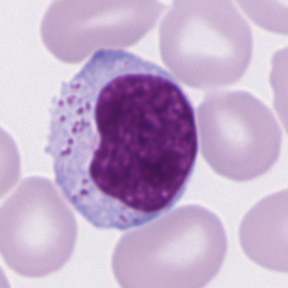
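Large granular lymphocyte. A notch on the left gives the nucleus a kidney shape. The rim of cytoplasm looks wide on the left, thin on the right. Small reddish-purple granules are scattered, mostly left of the nucleus. The left edge is slightly ragged; the right, smooth.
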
